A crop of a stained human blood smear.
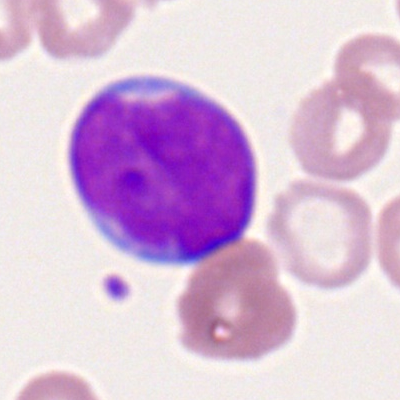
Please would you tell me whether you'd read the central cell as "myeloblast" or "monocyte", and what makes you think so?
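It's a myeloblast. The deciding point is the cytoplasm, which forms only a thin rim, widest along the top edge.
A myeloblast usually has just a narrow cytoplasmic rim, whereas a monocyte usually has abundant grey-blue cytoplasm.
Besides that, the chromatin is fine and evenly spread, without coarse clumps, and a small dark round spot sits in the left half of the nucleus.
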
